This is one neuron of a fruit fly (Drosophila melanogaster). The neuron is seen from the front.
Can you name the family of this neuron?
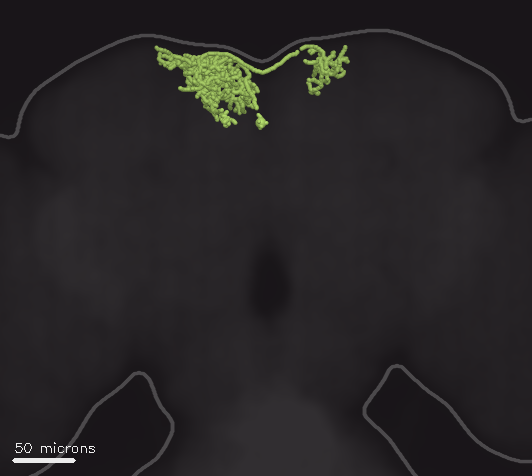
hemilineage SMPad1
